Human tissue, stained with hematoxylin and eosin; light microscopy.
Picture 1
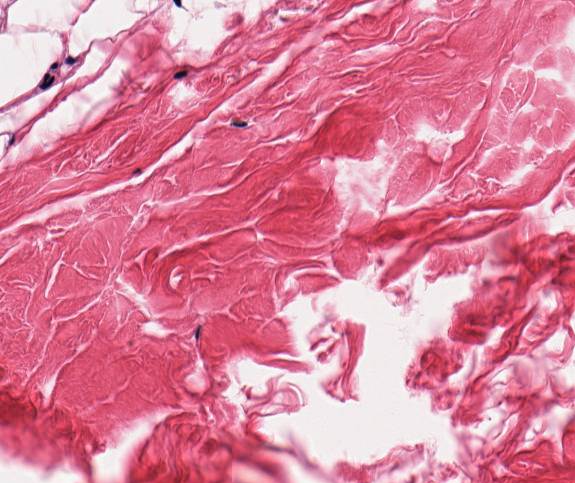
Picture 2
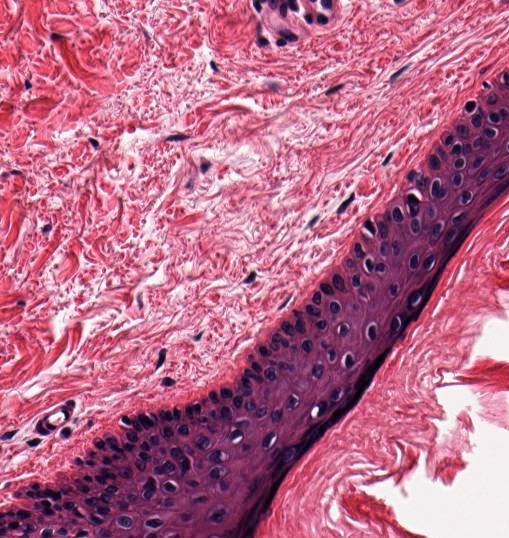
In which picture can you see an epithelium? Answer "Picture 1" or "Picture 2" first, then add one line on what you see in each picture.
Picture 2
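What picture 1 shows: No epithelium is present anywhere in the field.
What picture 2 shows: A band of stratified squamous epithelium runs diagonally across the field from lower left to upper right, with connective tissue occupying the upper left.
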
